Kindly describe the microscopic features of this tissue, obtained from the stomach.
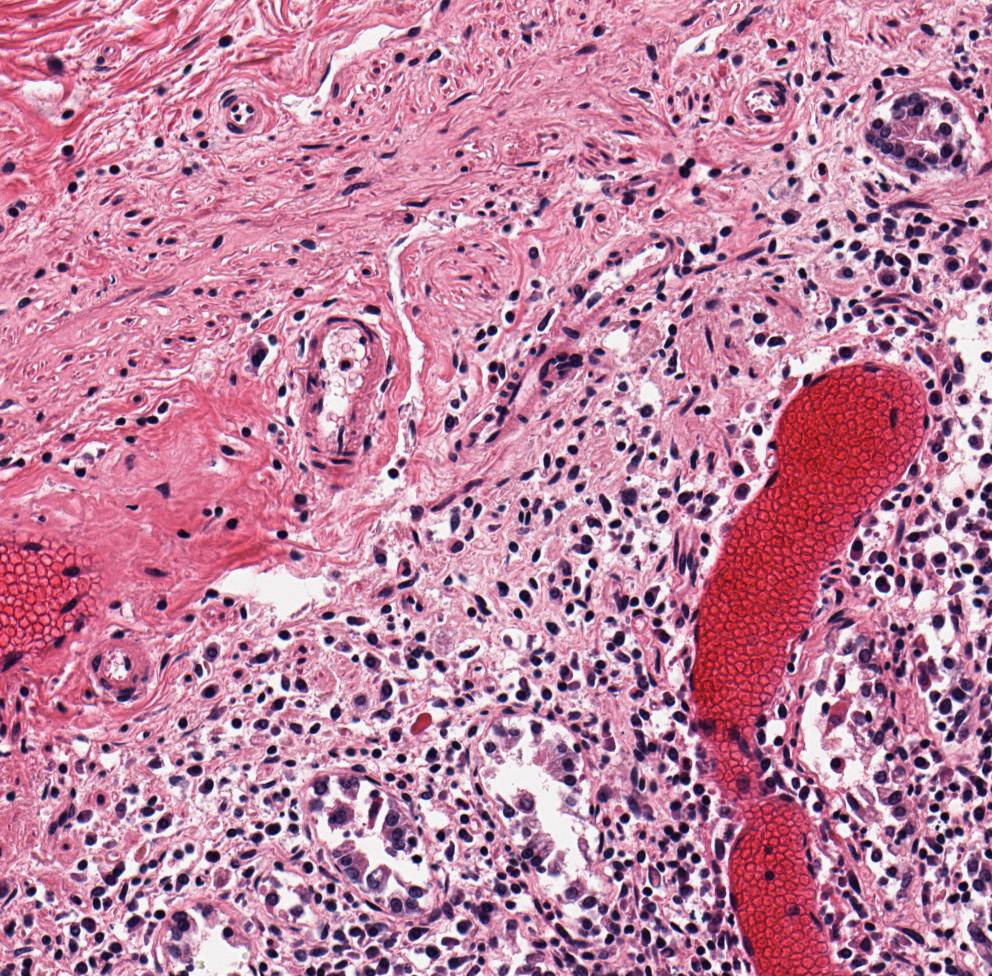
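Pink fibrous tissue with few nuclei fills the upper left; cells crowd the lower half and right side. Small round dark nuclei pack the cellular lower stroma. Near the bottom, small glands with open lumens are lined by a single layer of epithelial cells. Small thick-walled vessels cut in cross section lie in the fibrous zone.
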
